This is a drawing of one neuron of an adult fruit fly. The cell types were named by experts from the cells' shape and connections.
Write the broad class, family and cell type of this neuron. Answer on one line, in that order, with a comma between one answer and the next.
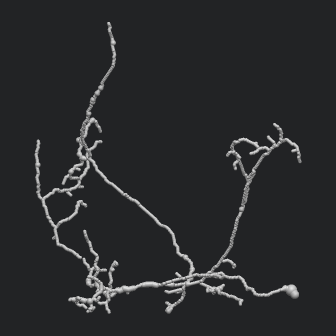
nerve-cord intrinsic neuron, hemilineage 04B, IN04B111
